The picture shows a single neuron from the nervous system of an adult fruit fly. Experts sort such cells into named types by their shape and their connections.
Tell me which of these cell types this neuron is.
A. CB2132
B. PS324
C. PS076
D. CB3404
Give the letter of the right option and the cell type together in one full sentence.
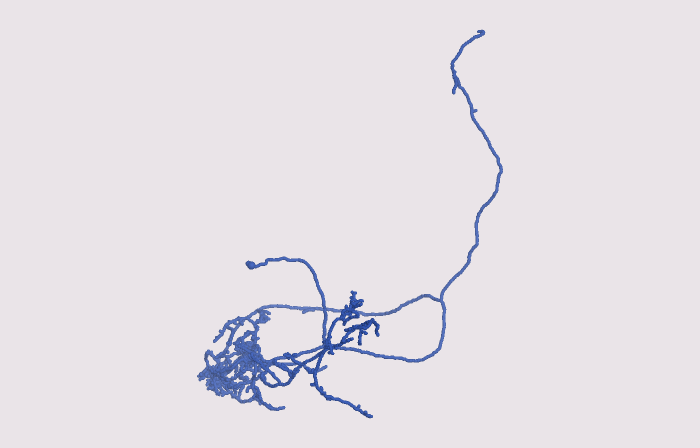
The cell type named CB2132, option A, describes the neuron.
